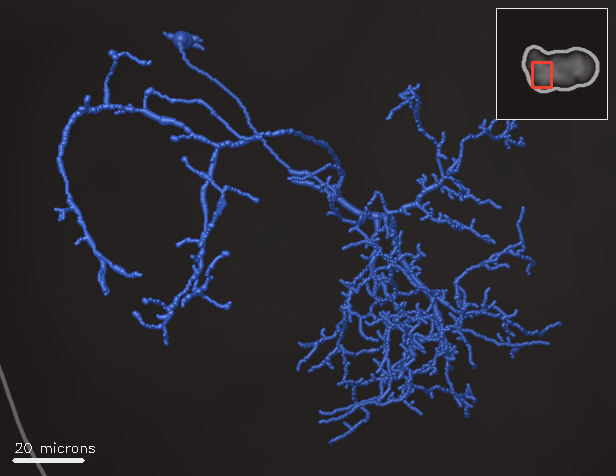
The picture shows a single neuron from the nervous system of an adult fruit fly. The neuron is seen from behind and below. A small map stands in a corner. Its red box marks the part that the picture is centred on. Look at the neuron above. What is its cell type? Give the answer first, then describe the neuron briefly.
Its cell type is IN11A003. This is a nerve-cord intrinsic neuron. From left to right in the picture it spans about 150 microns. More than a hundred branch ends can be seen.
